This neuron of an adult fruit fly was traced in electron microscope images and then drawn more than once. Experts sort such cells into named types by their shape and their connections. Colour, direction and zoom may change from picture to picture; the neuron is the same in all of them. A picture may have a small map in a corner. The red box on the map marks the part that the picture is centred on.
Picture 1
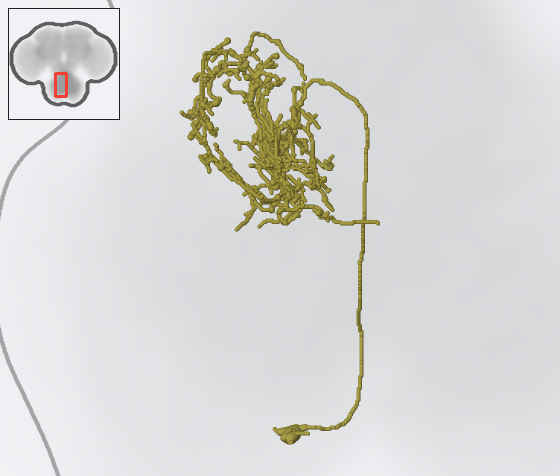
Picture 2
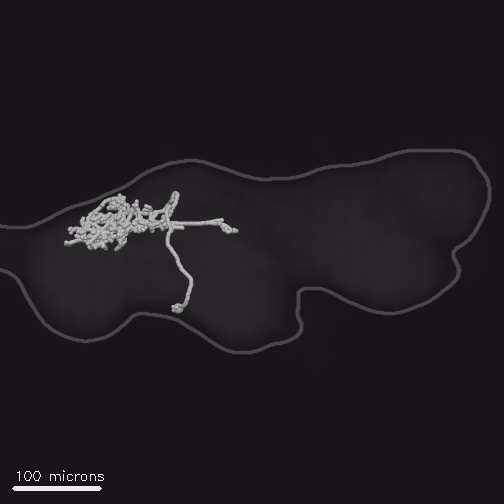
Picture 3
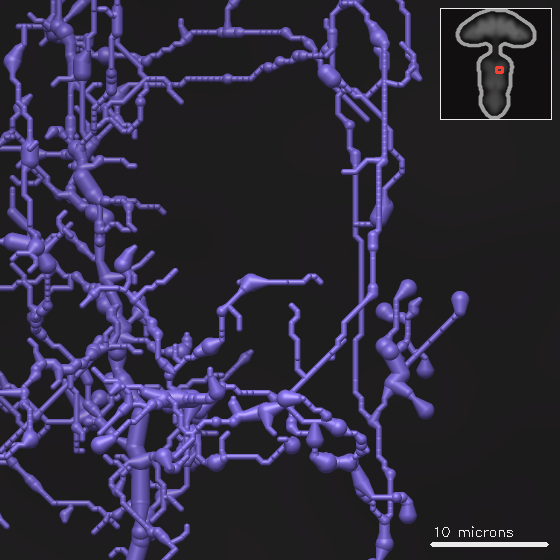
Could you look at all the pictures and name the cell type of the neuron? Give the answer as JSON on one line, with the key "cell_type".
{"cell_type": "IN02A021"}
